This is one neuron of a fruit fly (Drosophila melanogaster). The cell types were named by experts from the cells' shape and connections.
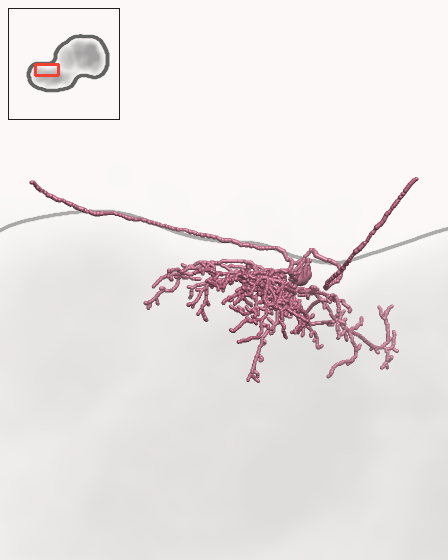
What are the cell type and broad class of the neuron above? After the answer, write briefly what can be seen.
The cell type is ENXXX128. This is an efferent neuron of the nerve cord. Dozens of branch ends can be seen. In this view it is wider than it is tall.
